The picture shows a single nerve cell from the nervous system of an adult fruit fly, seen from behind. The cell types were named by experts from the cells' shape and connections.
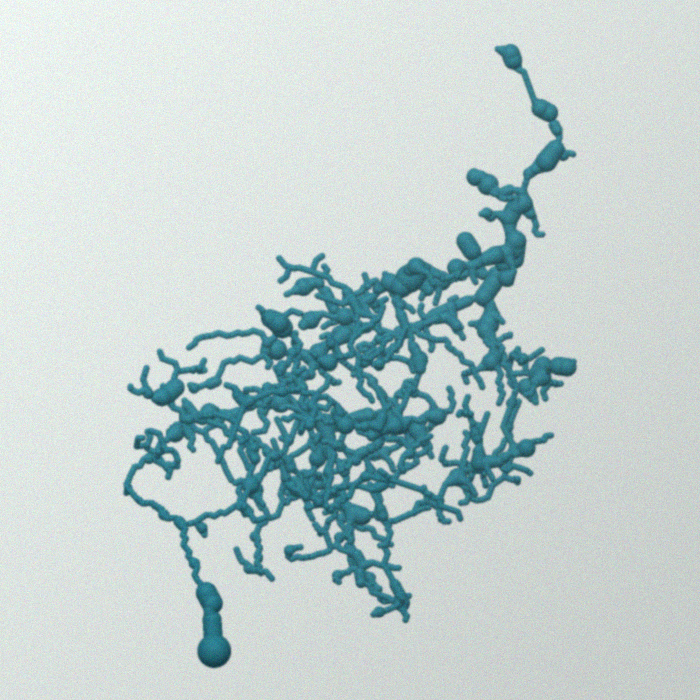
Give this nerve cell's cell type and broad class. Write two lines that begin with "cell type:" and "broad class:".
cell type: AVLP365
broad class: central-brain intrinsic neuron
